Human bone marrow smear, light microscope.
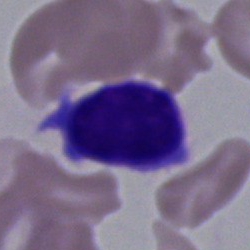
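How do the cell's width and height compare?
The cell is wider than it is tall, with a small pointed cytoplasmic tag projecting from its left side.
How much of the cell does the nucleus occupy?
Nearly all of it; the chromatin is very dark and densely stained throughout.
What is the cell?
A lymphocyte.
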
